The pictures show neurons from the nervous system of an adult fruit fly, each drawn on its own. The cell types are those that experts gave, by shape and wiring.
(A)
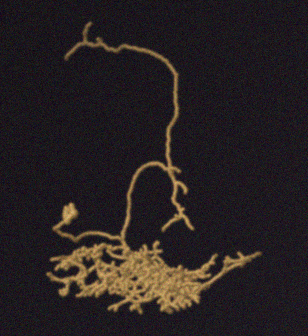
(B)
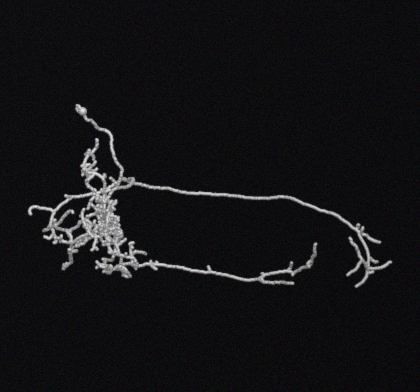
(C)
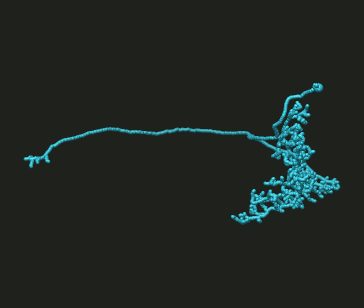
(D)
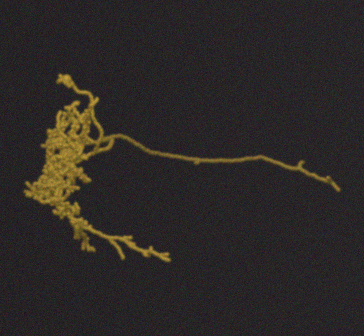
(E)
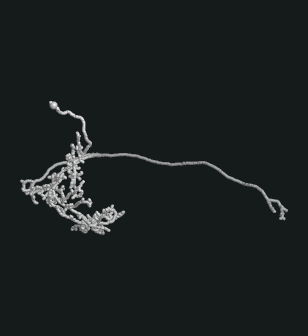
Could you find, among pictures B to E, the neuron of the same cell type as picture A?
Picture D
